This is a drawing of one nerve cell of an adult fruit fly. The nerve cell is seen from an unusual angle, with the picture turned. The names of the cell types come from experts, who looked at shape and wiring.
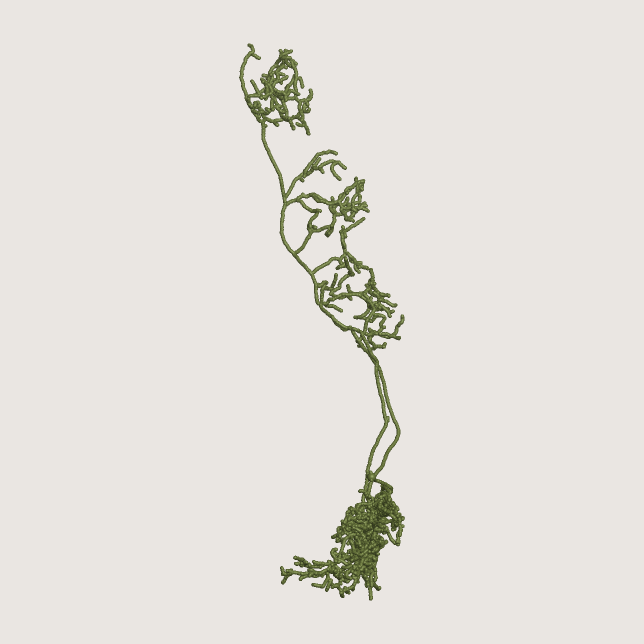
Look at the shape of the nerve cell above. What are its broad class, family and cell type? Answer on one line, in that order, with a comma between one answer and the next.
descending neuron, hemilineage LB19, DNge073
